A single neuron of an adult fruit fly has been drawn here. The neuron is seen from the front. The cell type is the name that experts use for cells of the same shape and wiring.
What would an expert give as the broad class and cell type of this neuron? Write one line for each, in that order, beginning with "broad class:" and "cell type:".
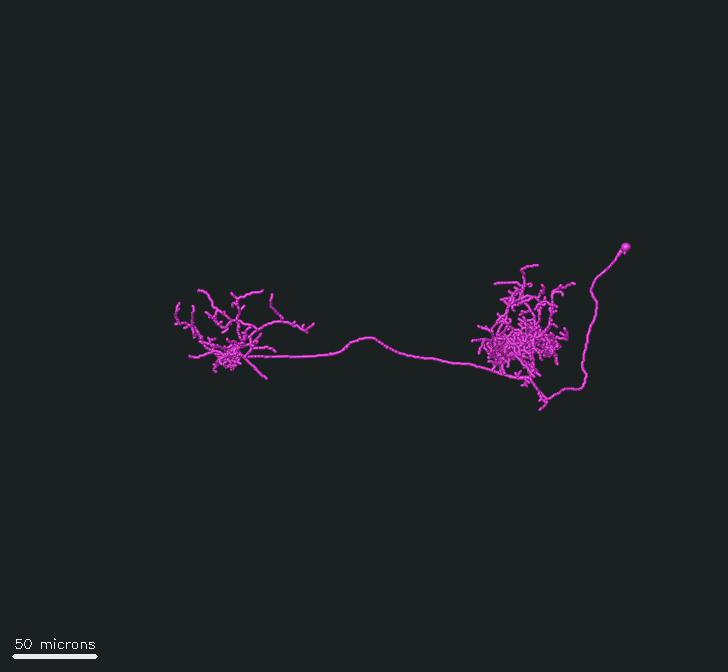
broad class: central-brain intrinsic neuron
cell type: PLP148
